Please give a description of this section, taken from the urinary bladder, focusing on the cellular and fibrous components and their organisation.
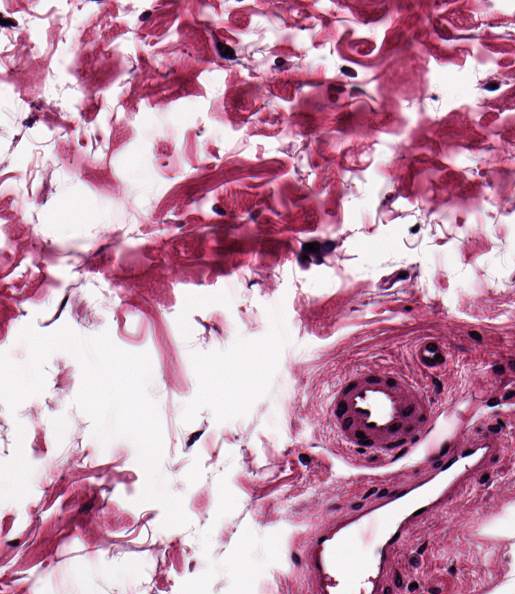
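Irregular pink fibrous bundles with wide clear spaces between them make up most of the field. Bundles oriented in many directions, some wavy and curled. Small dark elongated nuclei sparsely scattered among the bundles. Small vessel with round open lumen in the lower right.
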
